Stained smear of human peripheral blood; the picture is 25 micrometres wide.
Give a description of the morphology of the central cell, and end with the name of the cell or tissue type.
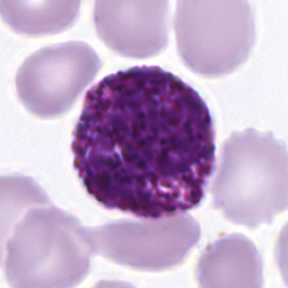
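The cell has a round outline. Overlying granules hide the outline of the nucleus. These granules vary in size, and a few small pale clefts appear among them in the lower right part. This cell is a basophil.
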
